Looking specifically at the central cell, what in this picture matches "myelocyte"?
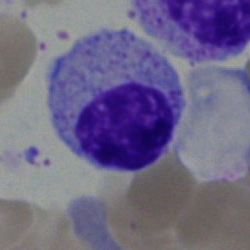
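This cell is a myelocyte.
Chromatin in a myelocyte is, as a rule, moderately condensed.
The fairly dense, dark purple chromatin here agrees with that.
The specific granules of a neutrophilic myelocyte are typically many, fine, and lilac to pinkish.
The granules scattered through this cytoplasm are fine, which fits, but they are purple rather than lilac to pinkish. The nucleus sits off-centre in the lower part of the cell, and pale greyish-blue cytoplasm fills most of the upper part.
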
